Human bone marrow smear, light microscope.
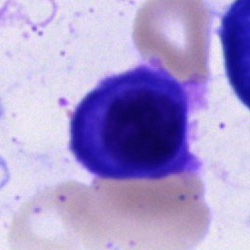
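Plasma cell in a stained human bone marrow smear. Its outline is roughly round, with a slightly irregular edge. The cytoplasm, deep and intensely blue, shows no granules. From the right edge extend small ragged pale-purple tags.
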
